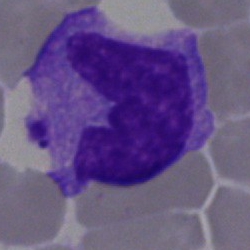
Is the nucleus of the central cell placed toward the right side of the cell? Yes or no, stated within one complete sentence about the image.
Yes, toward the right of the cell is where its nucleus lies.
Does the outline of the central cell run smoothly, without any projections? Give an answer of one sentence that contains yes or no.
No, what this cell has is a rough outline, not a smooth one.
